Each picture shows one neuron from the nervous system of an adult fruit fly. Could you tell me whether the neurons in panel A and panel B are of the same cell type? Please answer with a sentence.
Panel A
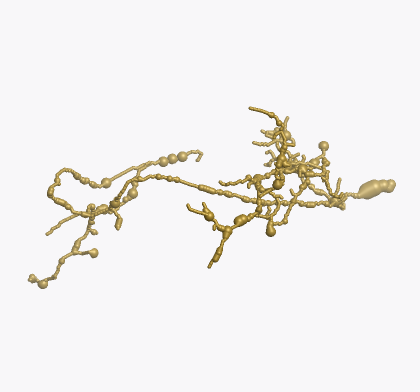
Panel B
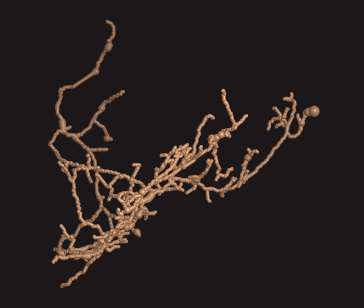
They are of the same cell type.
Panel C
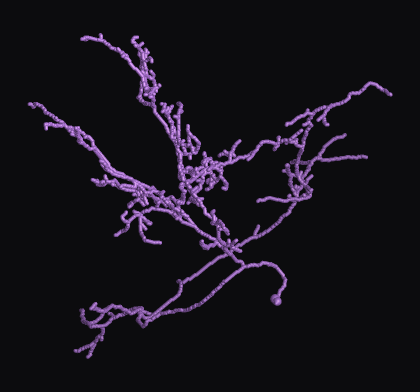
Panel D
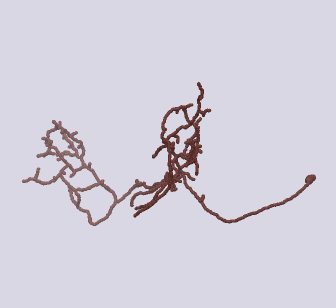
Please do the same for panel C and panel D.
They are of different cell types.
